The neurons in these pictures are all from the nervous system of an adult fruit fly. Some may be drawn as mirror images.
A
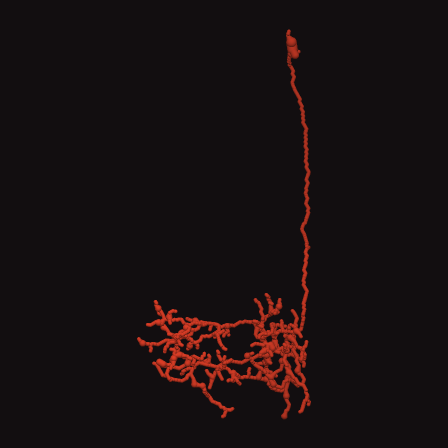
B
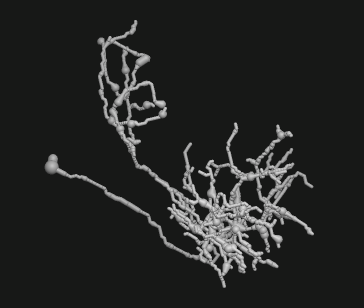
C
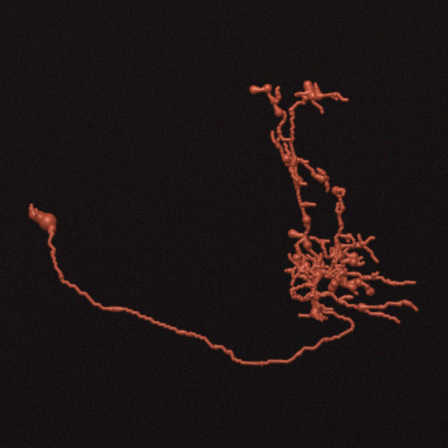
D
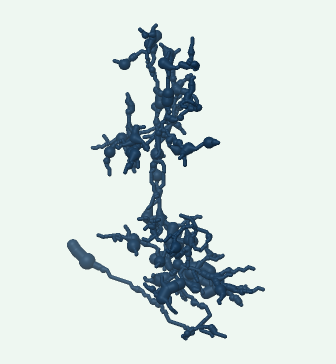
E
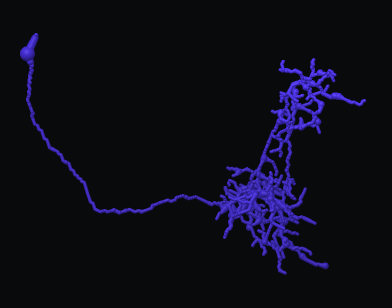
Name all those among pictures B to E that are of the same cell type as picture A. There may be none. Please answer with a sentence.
Picture C, picture D and picture E are of the same cell type.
